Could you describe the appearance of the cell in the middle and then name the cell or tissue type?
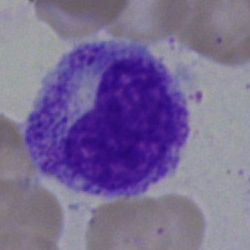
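See the indent on the upper-left side of the nucleus? Right beside it there's a pale patch of cytoplasm with hardly any granules. Elsewhere the cytoplasm is pale bluish, with purple granules scattered through it. That's a metamyelocyte.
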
